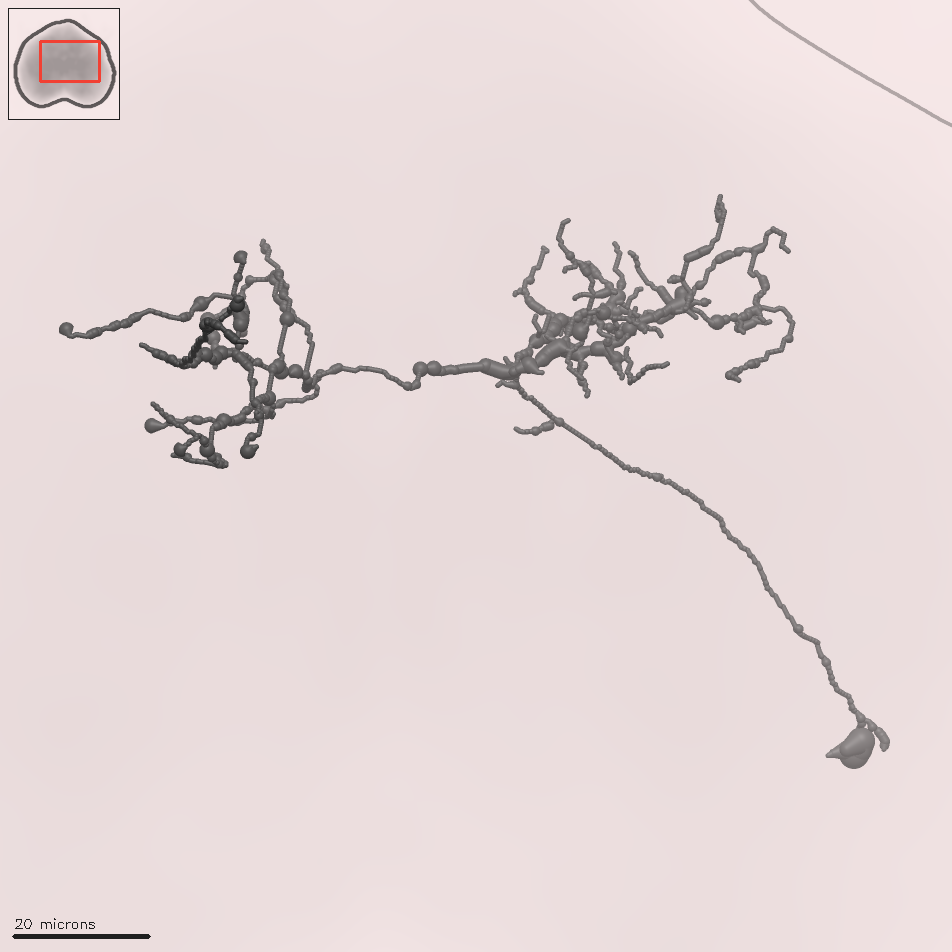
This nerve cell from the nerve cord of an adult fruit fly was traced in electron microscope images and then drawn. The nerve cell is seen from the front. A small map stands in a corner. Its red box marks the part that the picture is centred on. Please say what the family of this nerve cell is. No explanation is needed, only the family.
hemilineage 08B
